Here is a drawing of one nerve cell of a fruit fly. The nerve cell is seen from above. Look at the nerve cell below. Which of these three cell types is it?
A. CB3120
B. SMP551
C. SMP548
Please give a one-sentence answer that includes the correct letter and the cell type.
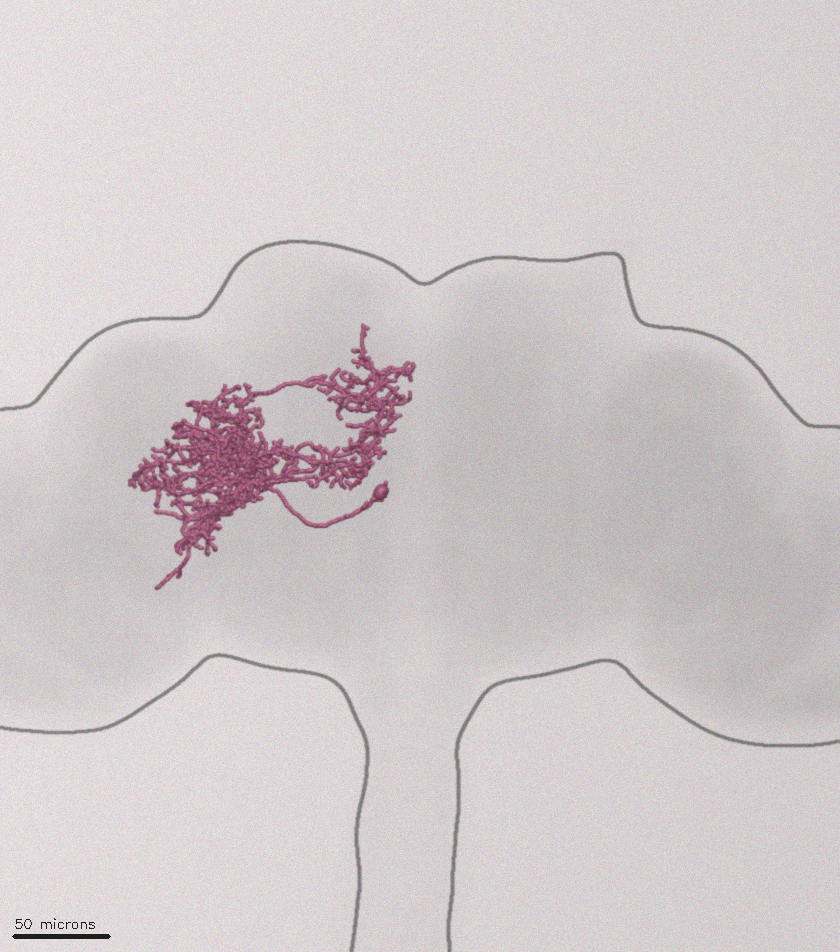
Of the choices offered, option C, SMP548, is the cell type of the neuron.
